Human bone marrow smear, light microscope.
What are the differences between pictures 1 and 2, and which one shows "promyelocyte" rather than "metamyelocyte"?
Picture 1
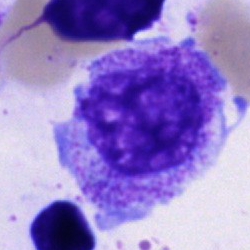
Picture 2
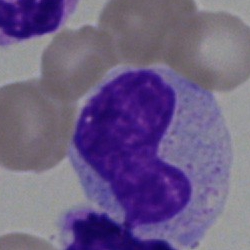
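Picture 1 shows the promyelocyte and picture 2 the metamyelocyte. The promyelocyte's cytoplasm is pale blue.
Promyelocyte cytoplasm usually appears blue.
In the metamyelocyte the cytoplasm is plentiful and pale grey-blue, most of it lying to the right of the nucleus, whereas in the promyelocyte the rim of cytoplasm is widest at the lower left. The outlines differ: irregular and ragged in the promyelocyte, roughly round and smooth in the metamyelocyte. A small pale blue bleb projects from the promyelocyte's right edge. The metamyelocyte's chromatin is dark purple and fairly condensed, with small lighter patches, and its cytoplasm shows no clear vacuoles. At the bottom left corner of picture 1 lies a separate, darkly stained nucleus.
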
